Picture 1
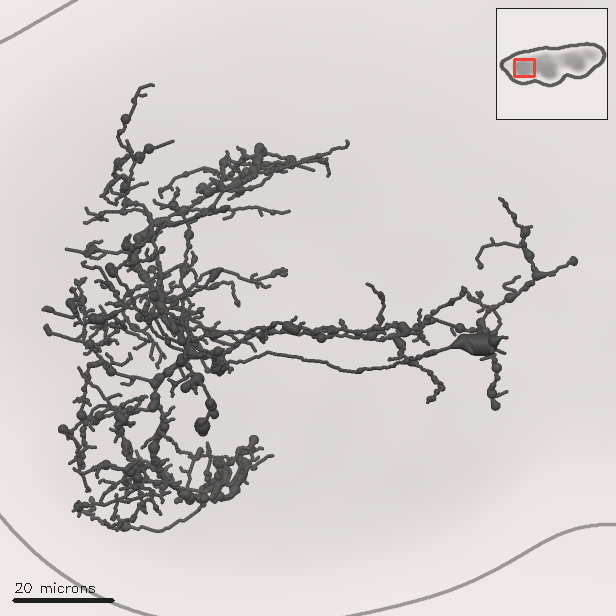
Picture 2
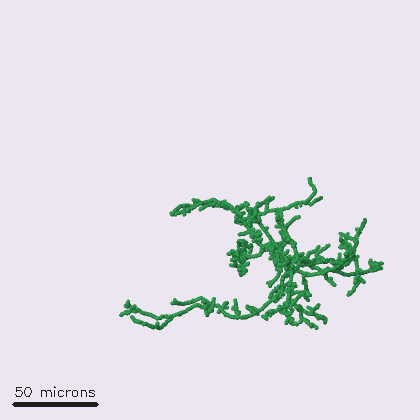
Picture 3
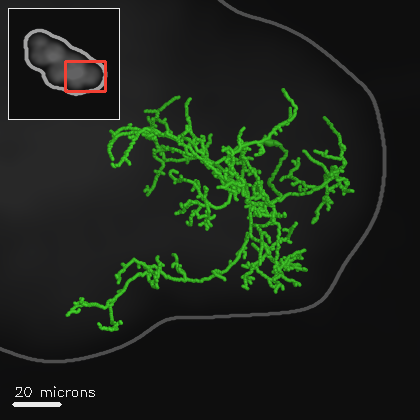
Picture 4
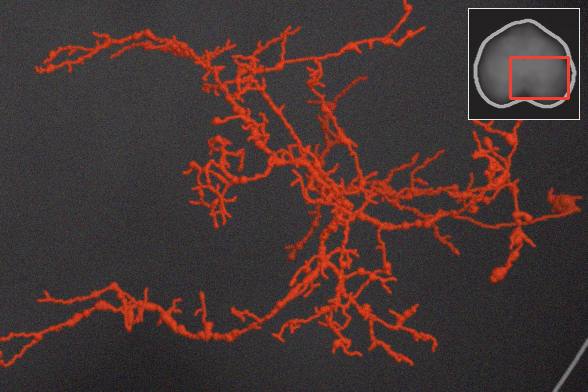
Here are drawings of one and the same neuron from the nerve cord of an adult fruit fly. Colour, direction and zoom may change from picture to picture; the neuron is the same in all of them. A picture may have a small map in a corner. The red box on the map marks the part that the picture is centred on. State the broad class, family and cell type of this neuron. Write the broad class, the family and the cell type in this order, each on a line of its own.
nerve-cord intrinsic neuron
hemilineage 20A.22A
IN20A.22A012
